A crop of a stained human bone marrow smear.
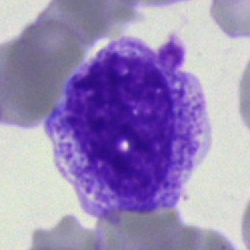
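Myelocyte in the middle of this stained human bone marrow smear. Its outline is roughly round, though a bit irregular and bumpy, with a small rounded knob sticking out at the upper right edge. Lots of fine purple granules fill the cytoplasm. Note the tiny bright white spot near the centre of the nucleus.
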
